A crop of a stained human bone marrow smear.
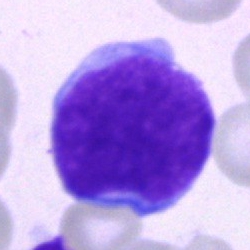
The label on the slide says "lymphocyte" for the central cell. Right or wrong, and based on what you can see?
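What I keep coming back to is the chromatin: it's finely and evenly stippled, with no coarse clumps, and that speaks for blast and against lymphocyte.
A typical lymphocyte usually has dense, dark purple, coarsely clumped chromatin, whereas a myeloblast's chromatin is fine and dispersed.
So no, lymphocyte doesn't fit; this is a blast. The thin rim of cytoplasm, seen mainly along the top and bottom edges, would suit either name.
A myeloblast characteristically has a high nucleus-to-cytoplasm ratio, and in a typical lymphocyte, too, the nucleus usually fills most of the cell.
Beyond that, the cell is roughly round with a slightly angular contour, the cytoplasm shows no granules and no vacuoles, and a red cell presses against the lower edge.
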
